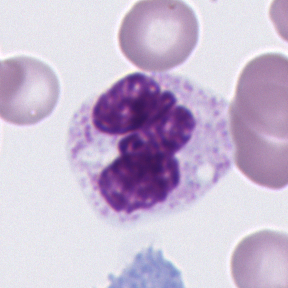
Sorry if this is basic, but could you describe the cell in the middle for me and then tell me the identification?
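Looking first at the nucleus, its chromatin is dark purple and coarsely clumped, and I see no distinct nucleoli. Fine pinkish-violet granules are scattered through the whole cytoplasm. There is one small clear vacuole in its lower right part. So this is a segmented neutrophil.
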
